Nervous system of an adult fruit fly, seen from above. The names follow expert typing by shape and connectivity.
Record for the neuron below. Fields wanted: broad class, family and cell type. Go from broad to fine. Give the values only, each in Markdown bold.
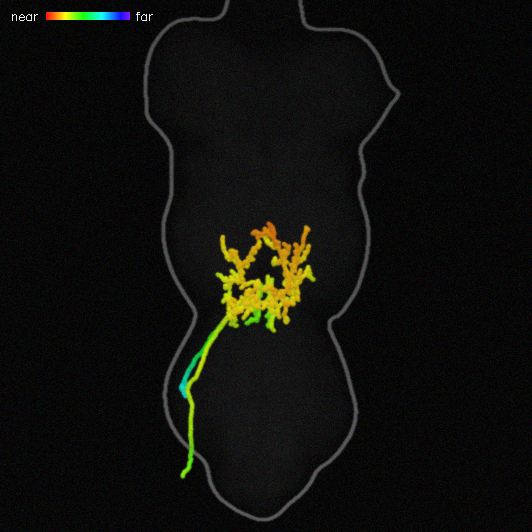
**motor neuron of the nerve cord**, **hemilineage 08A**, **hDVM MN**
